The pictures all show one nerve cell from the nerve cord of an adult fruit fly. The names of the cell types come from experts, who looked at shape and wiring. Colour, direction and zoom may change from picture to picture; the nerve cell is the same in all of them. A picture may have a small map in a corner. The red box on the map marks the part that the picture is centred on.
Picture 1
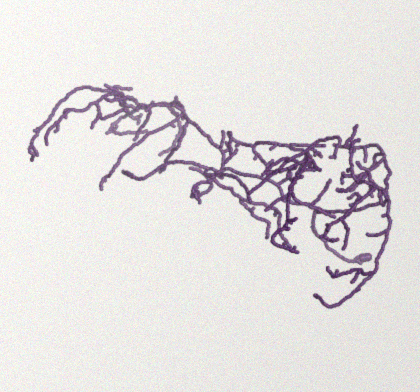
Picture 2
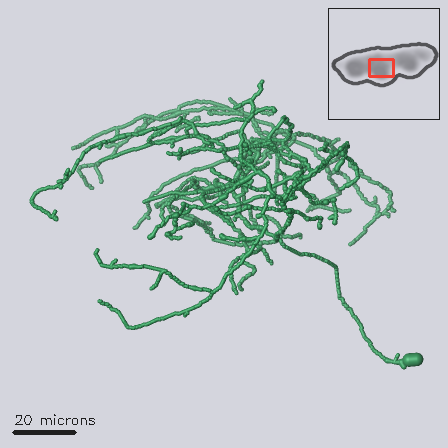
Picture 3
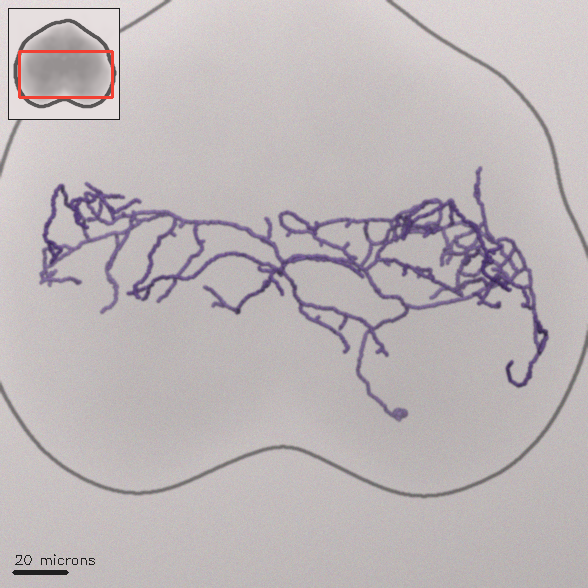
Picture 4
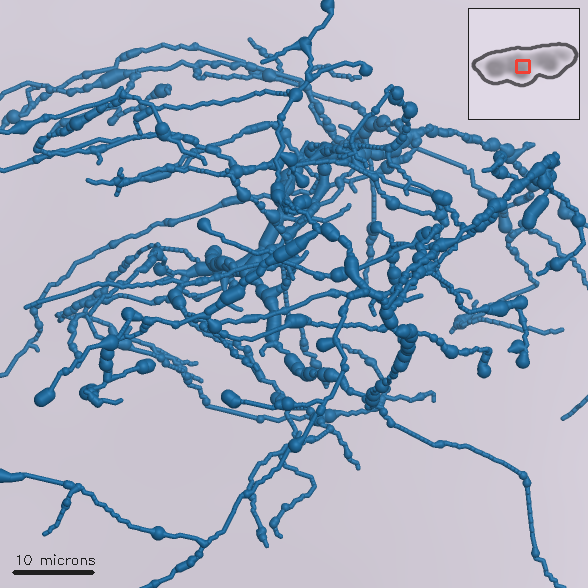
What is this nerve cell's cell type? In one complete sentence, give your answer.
It is IN04B018 that names the cell type of this nerve cell.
